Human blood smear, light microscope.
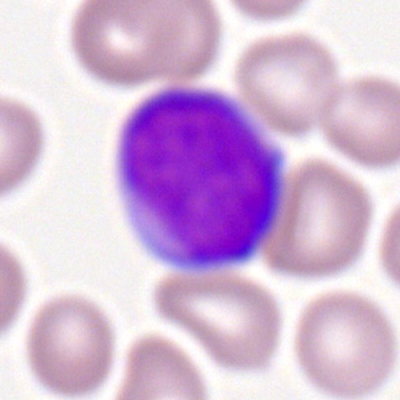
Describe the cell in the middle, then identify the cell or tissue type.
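The outline is roughly oval and smooth. Nearly the whole cell is filled by the nucleus, whose chromatin is dense and stains deep purple. Pale blue cytoplasm appears only as a thin crescent at the lower left. The cell is a myeloblast.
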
